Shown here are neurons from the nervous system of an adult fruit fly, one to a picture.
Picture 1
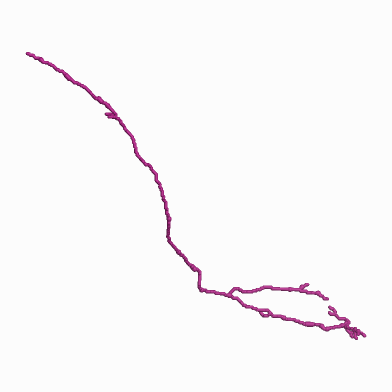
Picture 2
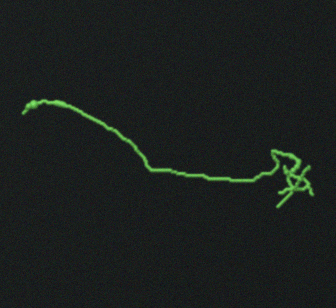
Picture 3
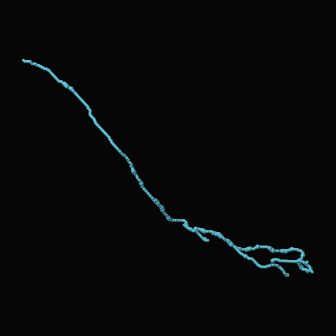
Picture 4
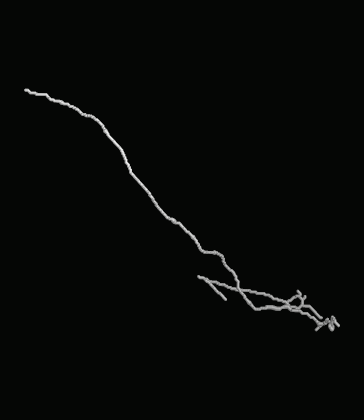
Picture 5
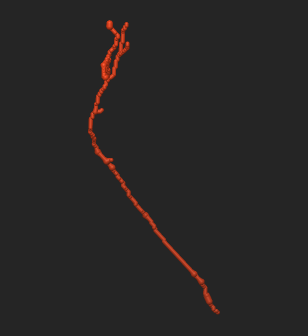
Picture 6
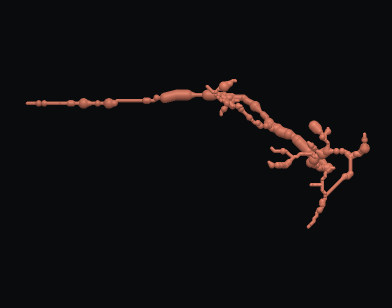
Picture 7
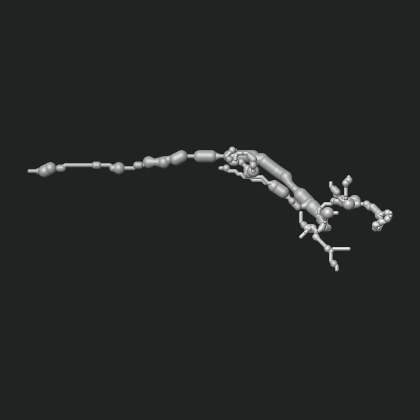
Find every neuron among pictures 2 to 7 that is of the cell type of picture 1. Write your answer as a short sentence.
Picture 3 and picture 4 are of the same cell type.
